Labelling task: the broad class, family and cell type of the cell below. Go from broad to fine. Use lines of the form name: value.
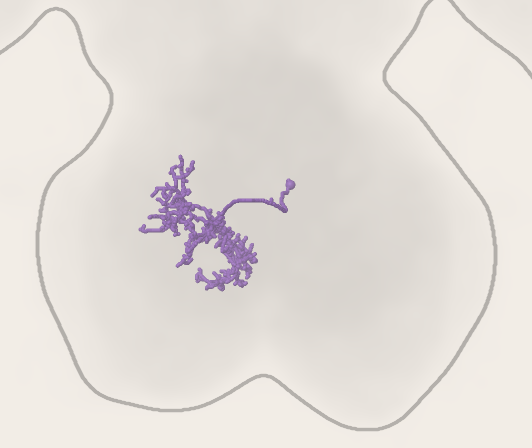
broad class: nerve-cord intrinsic neuron
family: hemilineage 12B
cell type: IN12B037_c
